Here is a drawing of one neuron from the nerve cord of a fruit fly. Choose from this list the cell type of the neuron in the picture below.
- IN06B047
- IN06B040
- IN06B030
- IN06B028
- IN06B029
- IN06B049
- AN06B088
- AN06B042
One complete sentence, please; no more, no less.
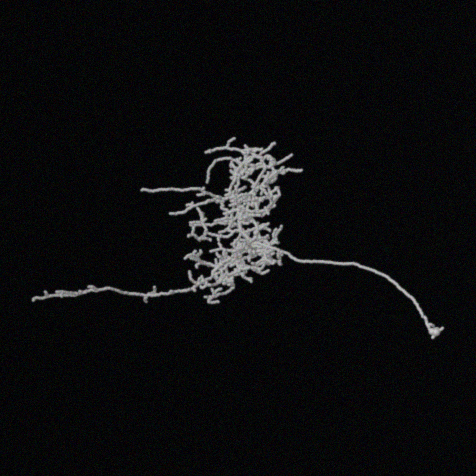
The cell type name for this neuron is IN06B049.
